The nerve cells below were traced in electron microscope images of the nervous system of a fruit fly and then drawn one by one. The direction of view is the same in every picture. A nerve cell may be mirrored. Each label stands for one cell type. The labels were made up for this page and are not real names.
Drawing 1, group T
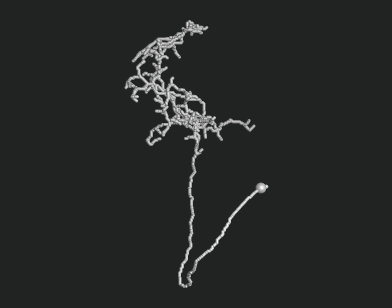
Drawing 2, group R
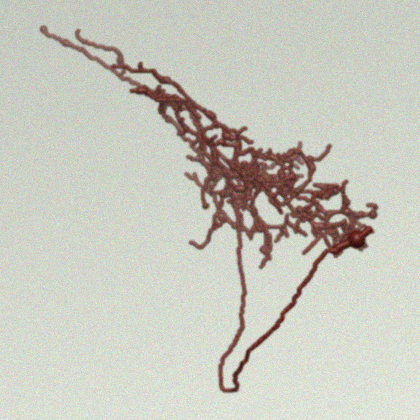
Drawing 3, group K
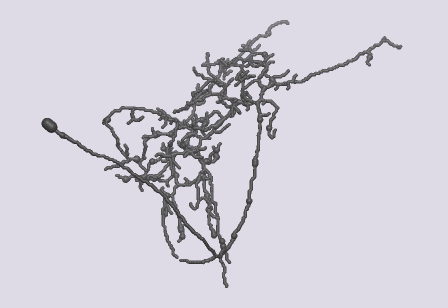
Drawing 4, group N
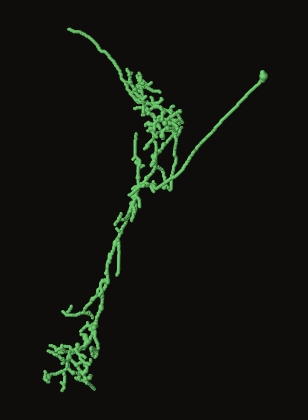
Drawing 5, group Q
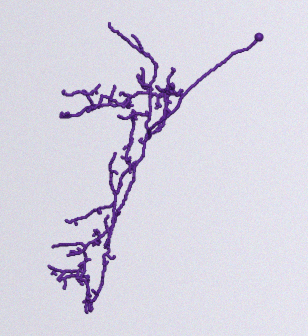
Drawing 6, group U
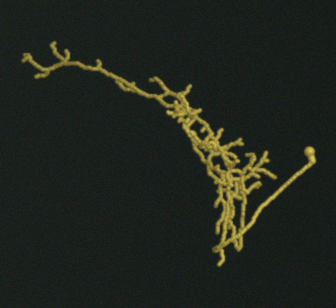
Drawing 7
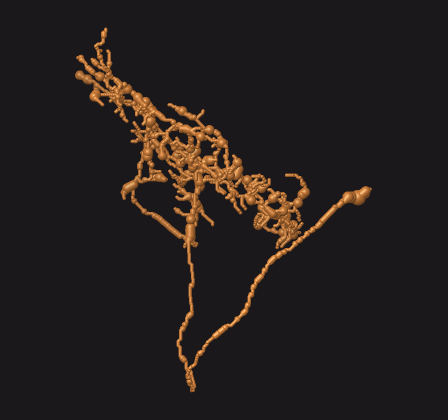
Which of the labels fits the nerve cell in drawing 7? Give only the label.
group R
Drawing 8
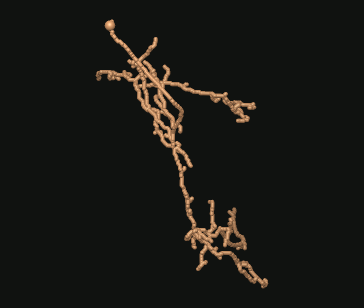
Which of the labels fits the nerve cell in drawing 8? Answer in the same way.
group Q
